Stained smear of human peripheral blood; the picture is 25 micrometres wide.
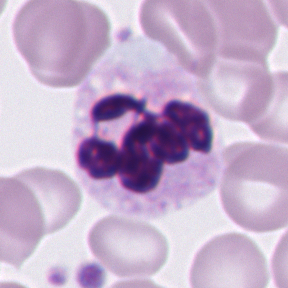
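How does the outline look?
Round and smooth.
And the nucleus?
Divided into five or more separate lobes, some joined by thin dark strands.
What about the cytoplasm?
Plenty of it, pale lilac-pink.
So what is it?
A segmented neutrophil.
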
